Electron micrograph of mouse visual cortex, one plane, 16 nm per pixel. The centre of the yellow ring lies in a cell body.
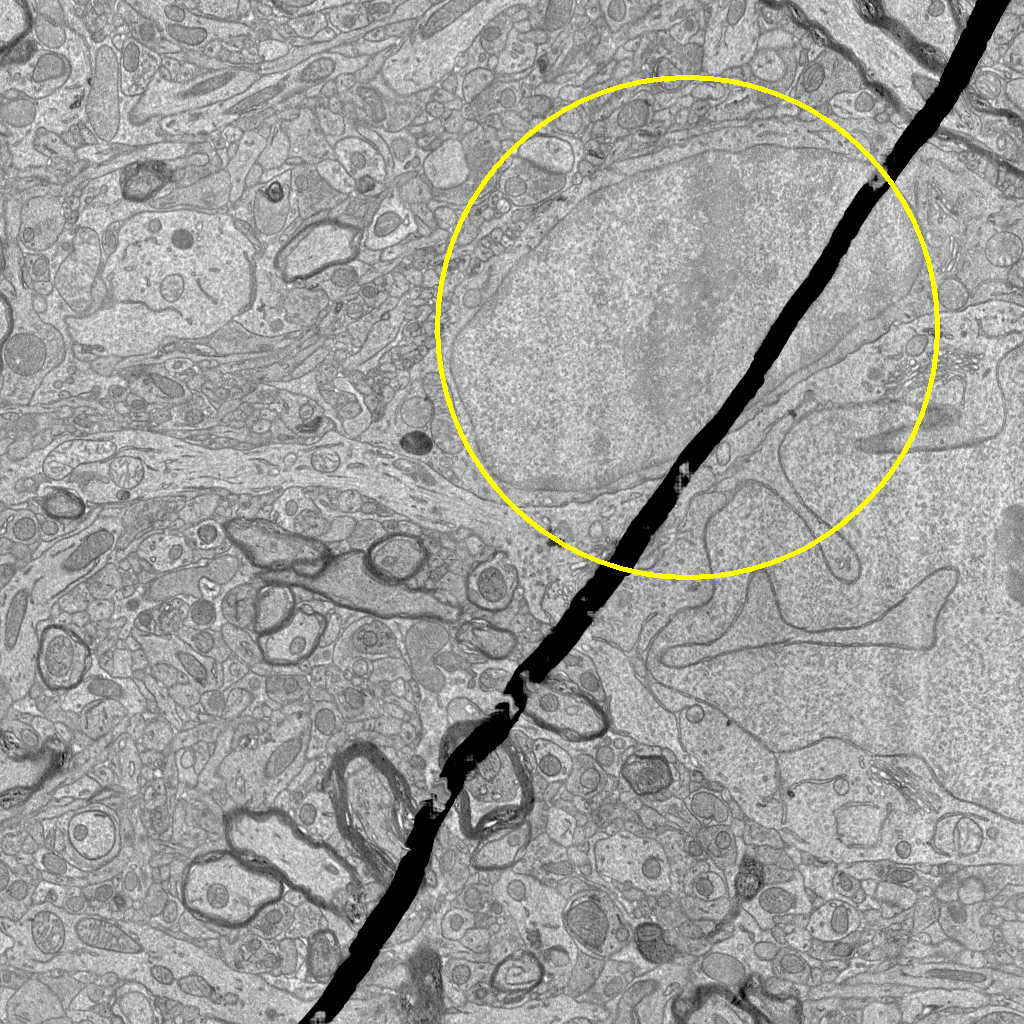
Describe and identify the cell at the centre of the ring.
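Elongated and oval, the large nucleus has a smooth outline. Its chromatin is fine and fairly evenly spread, showing only faint darker patches. No thick dark band of chromatin lines the inside of the envelope, and no distinct dark nucleolus is seen. Answer: oligodendrocyte.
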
